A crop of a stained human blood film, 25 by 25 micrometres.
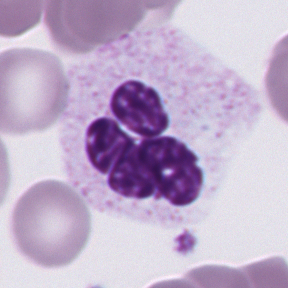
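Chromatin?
Dark purple, coarsely clumped.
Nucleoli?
None visible.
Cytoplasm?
Filled with fine pink-violet granules; no vacuoles.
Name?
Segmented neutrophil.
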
